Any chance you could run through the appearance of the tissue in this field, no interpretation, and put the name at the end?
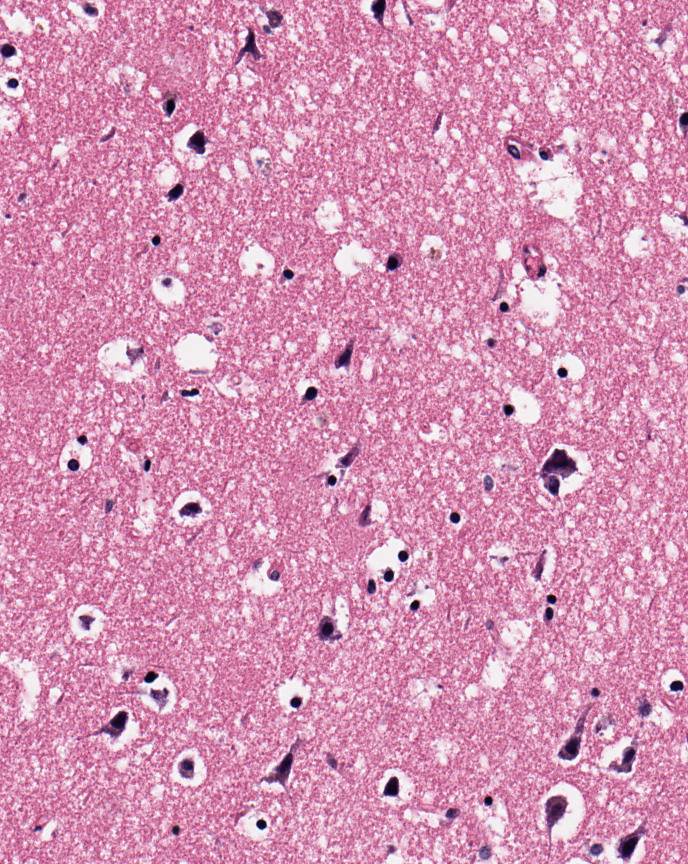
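The whole field is finely granular pink neuropil, cells scattered singly, no epithelium or glands. Lower left and lower right, angular triangular dark neurons taper into processes. Small round dark nuclei far outnumber them; many cells sit in clear round halos. So this is cerebral cortex.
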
